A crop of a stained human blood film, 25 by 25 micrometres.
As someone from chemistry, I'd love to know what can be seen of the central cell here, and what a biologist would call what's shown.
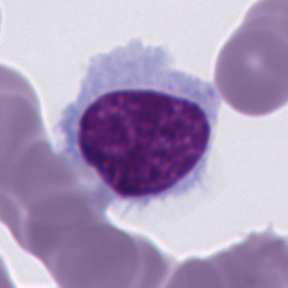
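Fine projections are present, most plentiful along the upper edge of the cell. The nucleus is single, a rounded oval without lobes, measuring about 12 by 9 micrometres. The cytoplasm is pale greyish-blue and forms its widest band above the nucleus. This is a hairy cell.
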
